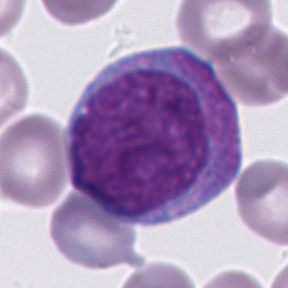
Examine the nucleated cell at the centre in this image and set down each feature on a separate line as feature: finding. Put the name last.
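Nucleus position: off-centre, toward the left of the cell
Chromatin: finely granular, only lightly clumped
Cytoplasm amount: a moderate rim, widest on the right
Cytoplasm colour: pale blue-violet, a little deeper blue at the outer edge
Name: promyelocyte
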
